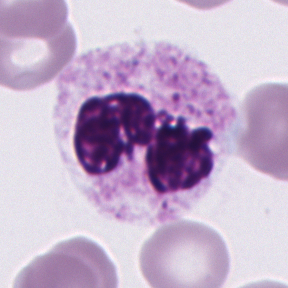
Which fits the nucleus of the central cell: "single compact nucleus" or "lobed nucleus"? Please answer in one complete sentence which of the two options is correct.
The nucleus has been divided into two or more segments.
